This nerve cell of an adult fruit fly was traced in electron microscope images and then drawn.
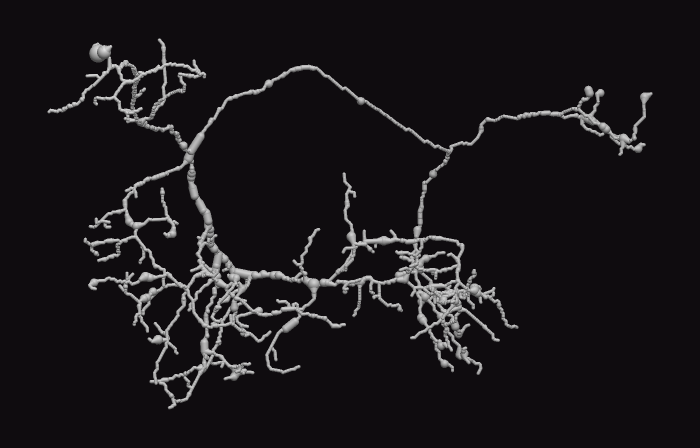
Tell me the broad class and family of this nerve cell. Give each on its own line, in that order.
central-brain intrinsic neuron
hemilineage SMPad2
